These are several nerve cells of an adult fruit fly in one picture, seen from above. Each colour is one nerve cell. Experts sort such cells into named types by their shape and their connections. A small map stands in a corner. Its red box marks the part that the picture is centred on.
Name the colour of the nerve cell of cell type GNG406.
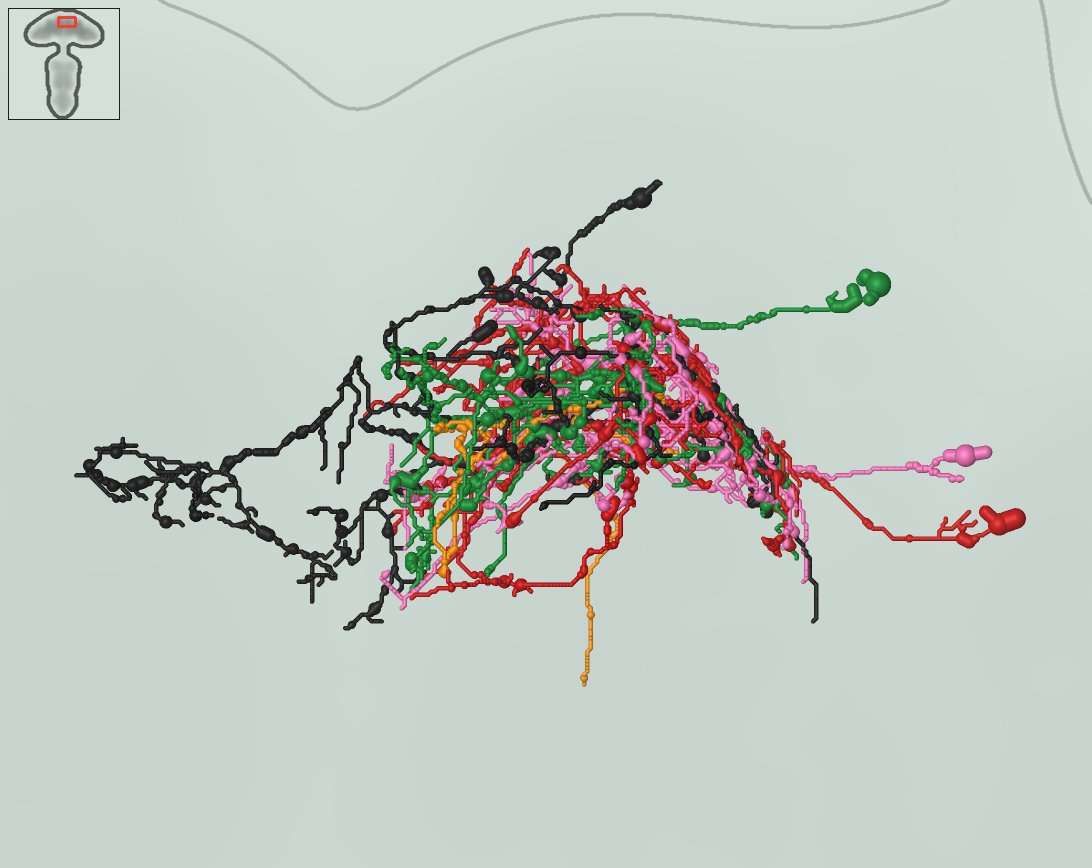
pink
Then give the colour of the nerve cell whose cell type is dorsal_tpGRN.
orange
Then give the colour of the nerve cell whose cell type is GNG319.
green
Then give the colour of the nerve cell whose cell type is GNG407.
red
